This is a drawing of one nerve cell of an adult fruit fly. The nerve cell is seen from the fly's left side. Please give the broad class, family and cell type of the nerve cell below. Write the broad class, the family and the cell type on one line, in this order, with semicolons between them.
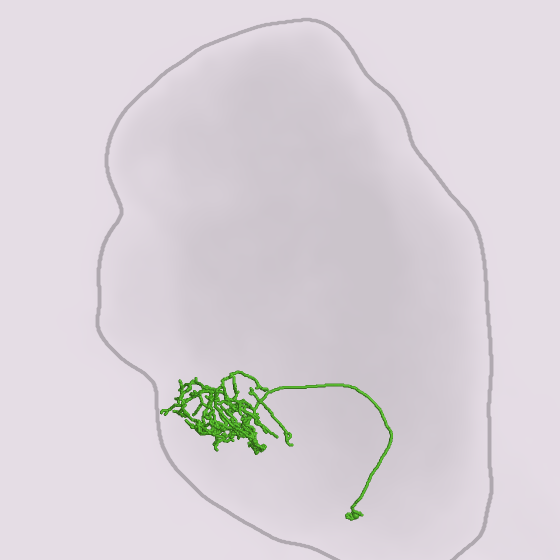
central-brain intrinsic neuron; hemilineage LB5; GNG397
